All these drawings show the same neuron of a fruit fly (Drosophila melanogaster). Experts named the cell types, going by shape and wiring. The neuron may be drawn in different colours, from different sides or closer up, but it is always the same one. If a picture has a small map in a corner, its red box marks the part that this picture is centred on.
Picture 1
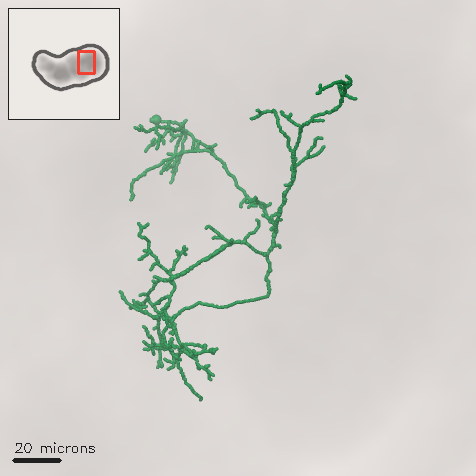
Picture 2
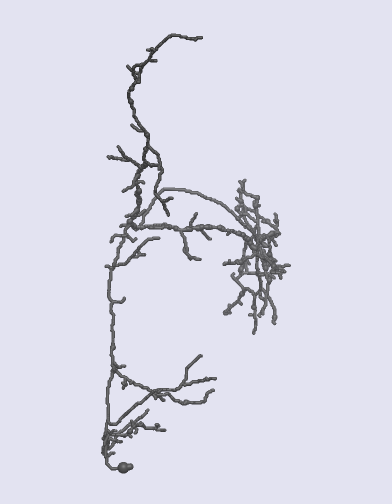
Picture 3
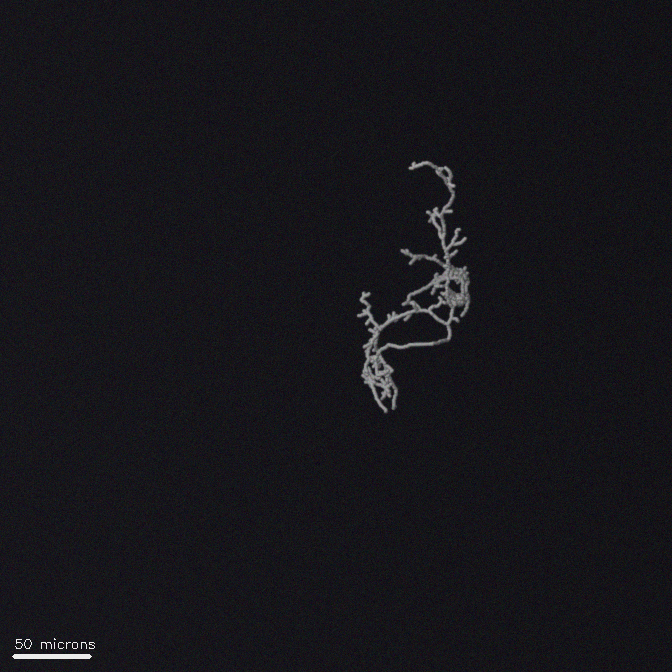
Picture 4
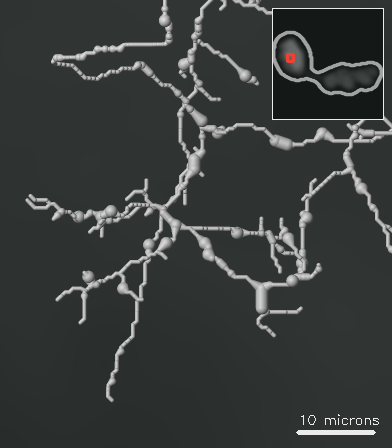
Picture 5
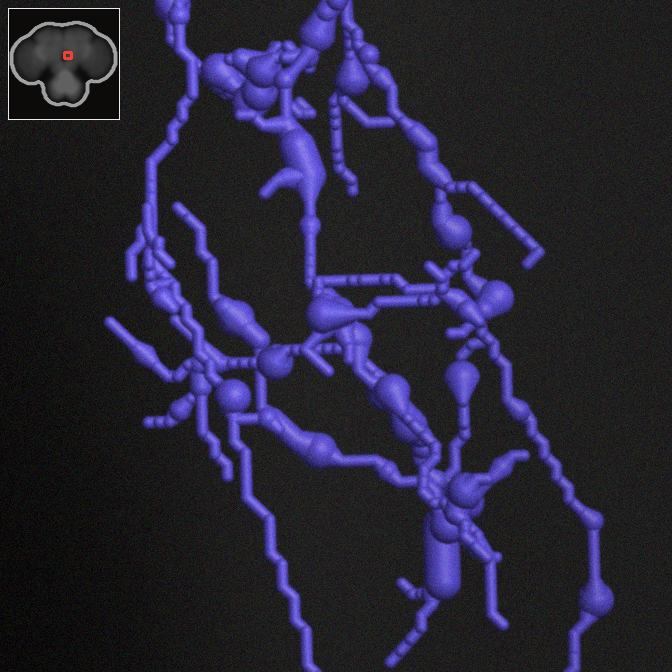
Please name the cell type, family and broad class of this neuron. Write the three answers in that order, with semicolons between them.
SIP135m; hemilineage SMPpv2_ventral; central-brain intrinsic neuron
